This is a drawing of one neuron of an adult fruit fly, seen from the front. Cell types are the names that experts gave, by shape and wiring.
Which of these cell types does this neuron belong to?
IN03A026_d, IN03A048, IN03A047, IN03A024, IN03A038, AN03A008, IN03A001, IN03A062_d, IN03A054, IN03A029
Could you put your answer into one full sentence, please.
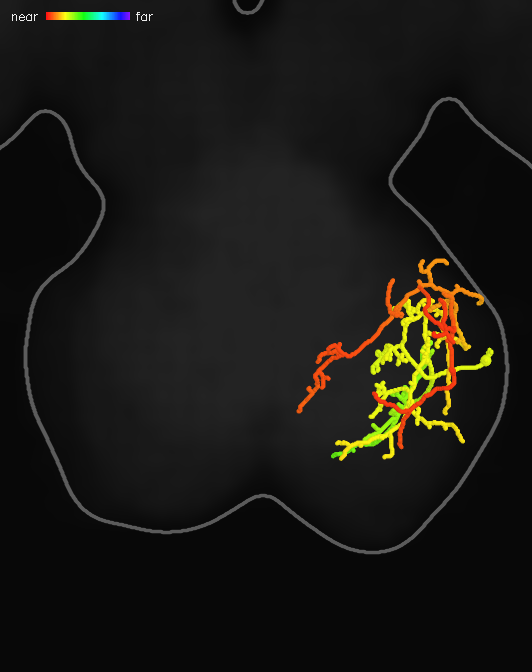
On the level of cell type, this neuron is IN03A029.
